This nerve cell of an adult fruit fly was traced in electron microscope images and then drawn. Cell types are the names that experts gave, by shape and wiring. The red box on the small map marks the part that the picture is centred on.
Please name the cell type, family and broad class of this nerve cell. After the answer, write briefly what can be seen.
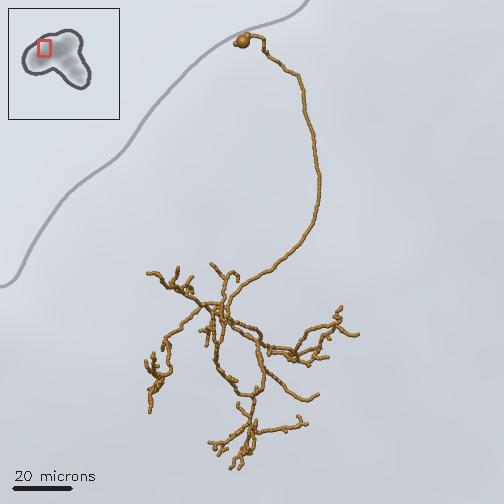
The cell type is CB3742. Its family is hemilineage MX3. It is a central-brain intrinsic neuron. The cell body is at the top of the picture. By the scale bar it is about 150 microns tall in this view. The picture shows dozens of branch ends.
